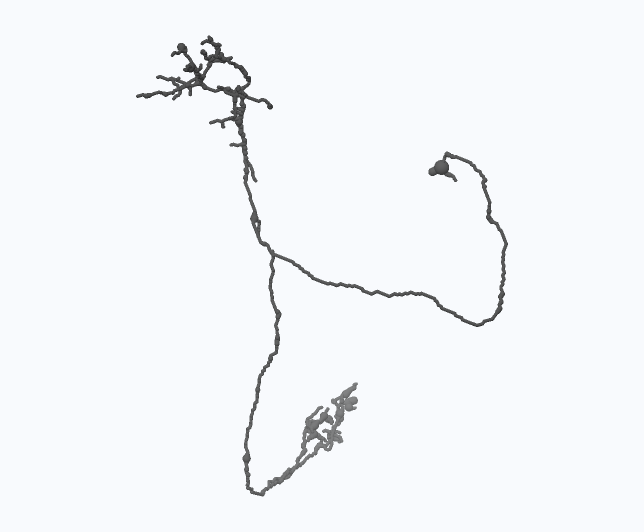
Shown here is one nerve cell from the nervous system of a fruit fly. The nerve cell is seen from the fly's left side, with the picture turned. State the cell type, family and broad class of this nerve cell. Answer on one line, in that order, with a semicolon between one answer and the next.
FB9C; hemilineage SIPp1; central-brain intrinsic neuron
